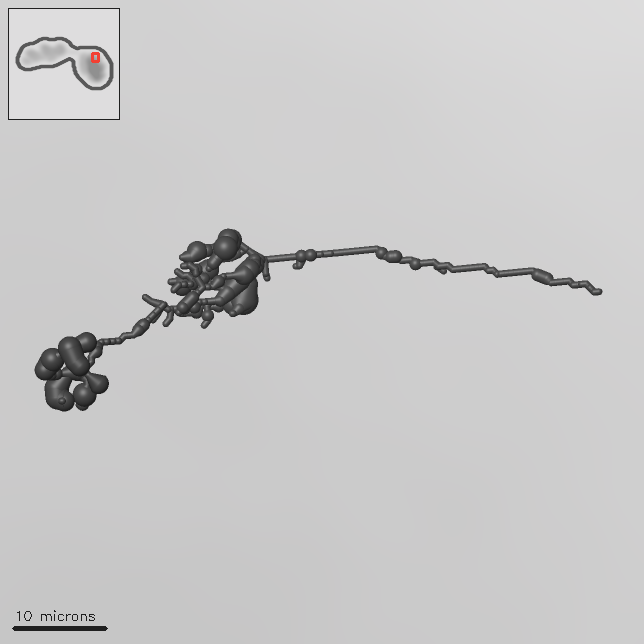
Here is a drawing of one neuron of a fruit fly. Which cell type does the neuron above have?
L5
